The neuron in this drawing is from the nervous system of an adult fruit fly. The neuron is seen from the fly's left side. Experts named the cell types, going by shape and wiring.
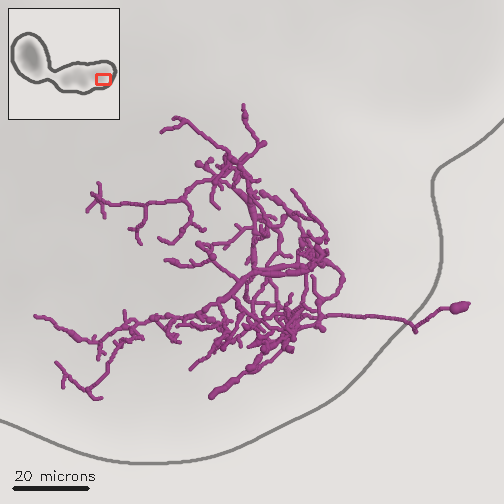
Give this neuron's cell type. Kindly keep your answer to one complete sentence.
Regarding its cell type, the neuron is IN01B016.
